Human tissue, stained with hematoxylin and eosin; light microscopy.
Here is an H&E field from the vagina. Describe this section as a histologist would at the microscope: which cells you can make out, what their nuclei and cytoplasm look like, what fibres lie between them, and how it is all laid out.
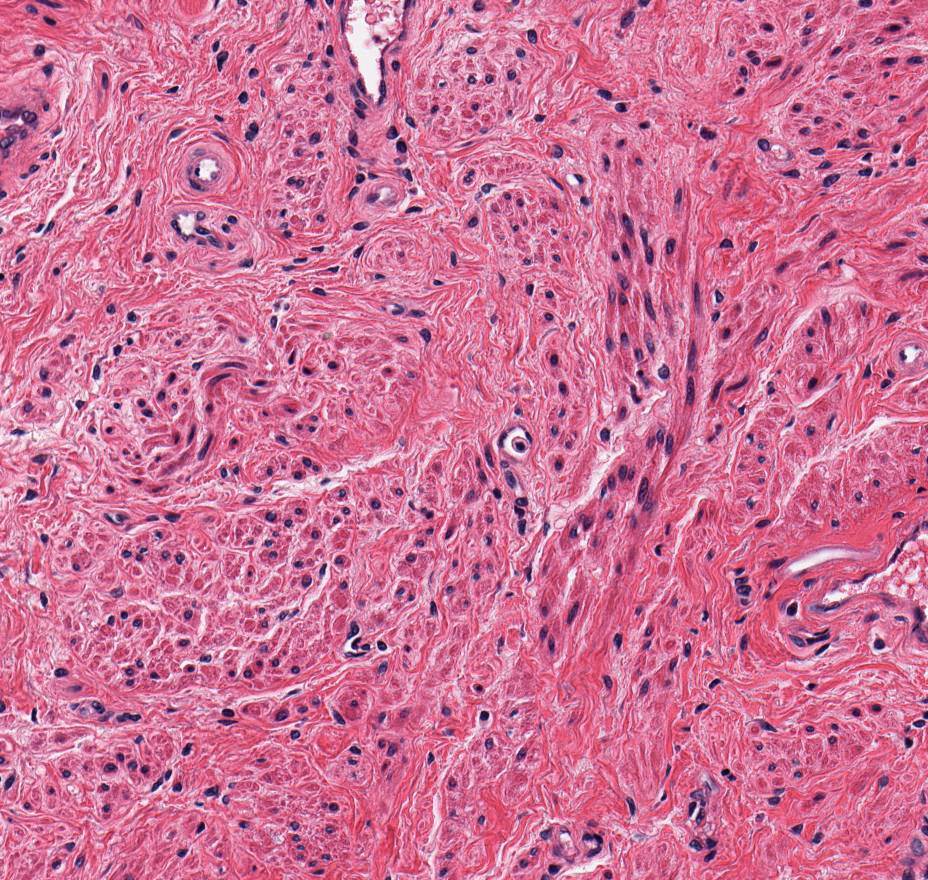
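Interlacing bundles of cells, cut in different planes and separated by collagen, fill the field. Trace the one cut lengthwise: it runs obliquely from upper centre-right to lower centre. Its cells have elongated, blunt-ended dark nuclei. Everywhere, the nuclei are small and fairly uniform in size.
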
